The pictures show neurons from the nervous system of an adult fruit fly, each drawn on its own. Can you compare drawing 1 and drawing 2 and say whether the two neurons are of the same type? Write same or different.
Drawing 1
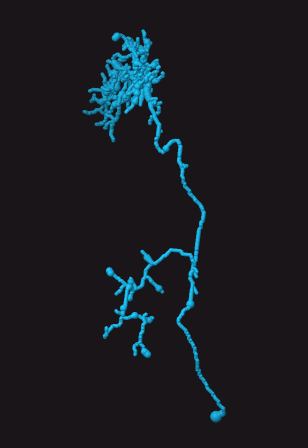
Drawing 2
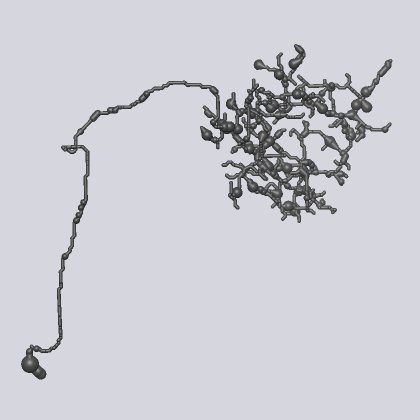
different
